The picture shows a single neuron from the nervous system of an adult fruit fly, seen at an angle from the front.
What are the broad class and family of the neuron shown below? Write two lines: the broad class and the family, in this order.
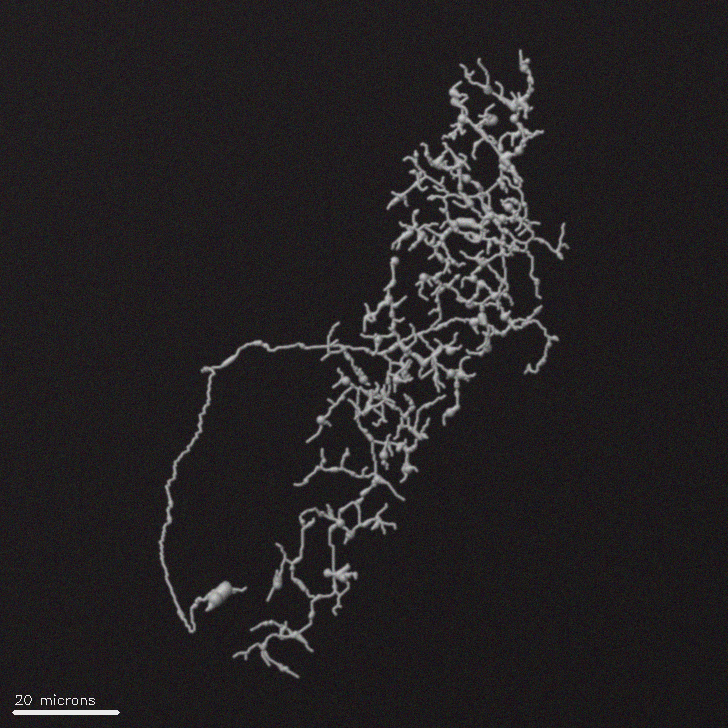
optic-lobe intrinsic neuron
Li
